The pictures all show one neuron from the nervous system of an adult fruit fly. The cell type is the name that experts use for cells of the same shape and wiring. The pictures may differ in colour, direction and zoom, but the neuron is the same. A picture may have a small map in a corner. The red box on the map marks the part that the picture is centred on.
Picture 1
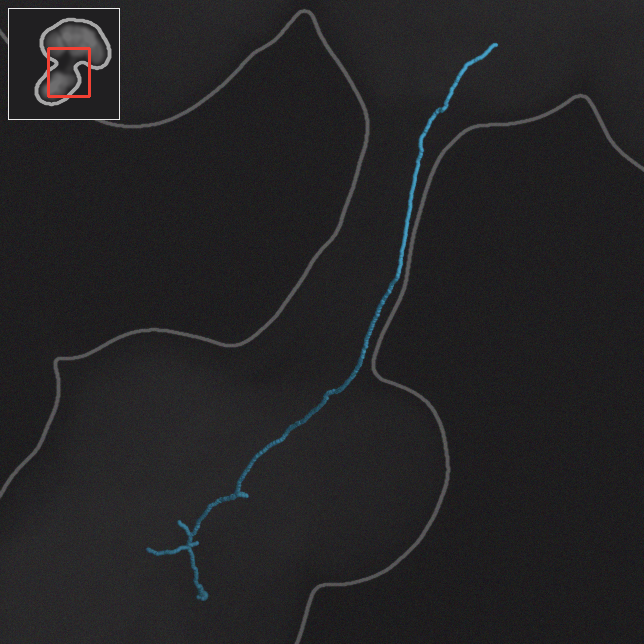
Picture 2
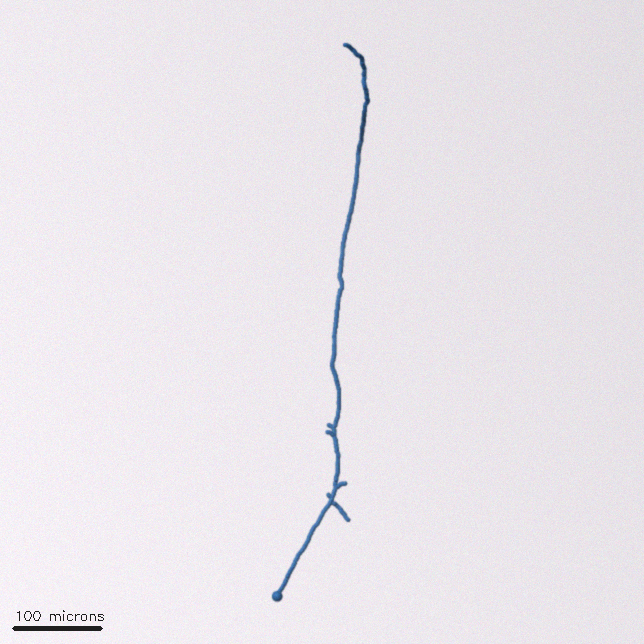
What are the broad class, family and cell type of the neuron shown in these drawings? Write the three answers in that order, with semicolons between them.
sensory neuron ascending to the brain; class mechanosensory proprioceptive; SApp08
